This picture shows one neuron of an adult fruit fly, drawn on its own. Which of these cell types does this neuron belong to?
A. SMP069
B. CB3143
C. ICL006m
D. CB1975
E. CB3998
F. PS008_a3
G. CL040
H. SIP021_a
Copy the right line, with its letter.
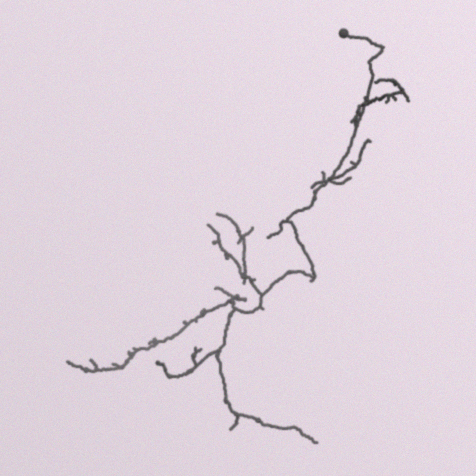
B. CB3143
